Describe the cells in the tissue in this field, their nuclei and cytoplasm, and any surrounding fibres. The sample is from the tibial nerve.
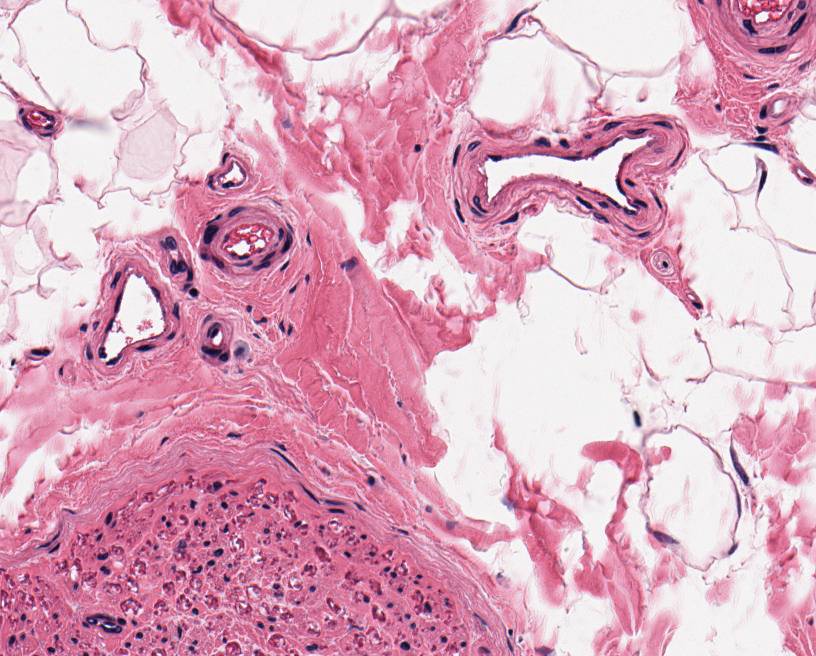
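Notice first the large, empty, polygonal adipocytes; they fill most of the right half and the upper left. Now find the small, round, thick-walled vessel near the upper left centre: red blood cells sit in its lumen. In the centre, the collagen is cracked and frayed into separated strands.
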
